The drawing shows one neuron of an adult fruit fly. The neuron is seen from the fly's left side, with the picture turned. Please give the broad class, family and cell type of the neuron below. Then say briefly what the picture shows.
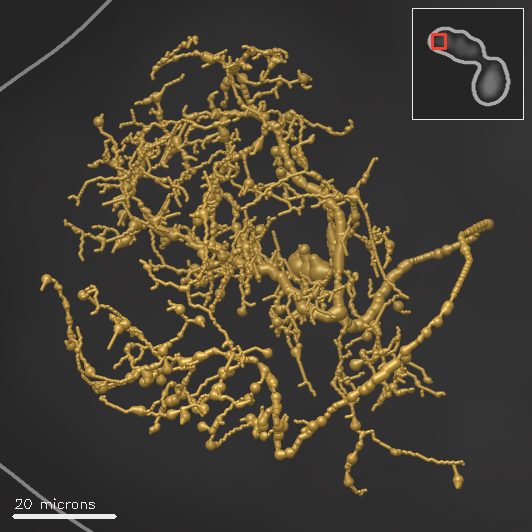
This is a nerve-cord intrinsic neuron. Its family is hemilineage 01A. Its cell type is IN01A043. From top to bottom in the picture it spans about 90 microns. The picture shows more than a hundred branch ends.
